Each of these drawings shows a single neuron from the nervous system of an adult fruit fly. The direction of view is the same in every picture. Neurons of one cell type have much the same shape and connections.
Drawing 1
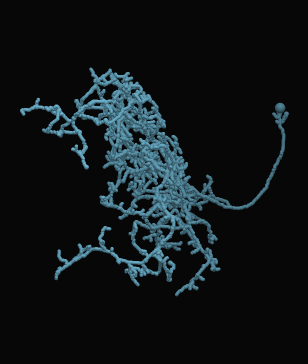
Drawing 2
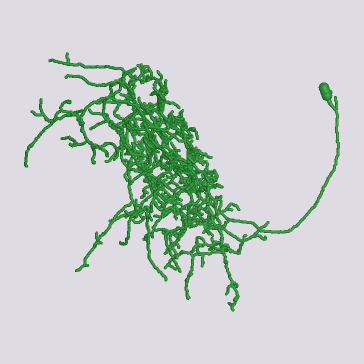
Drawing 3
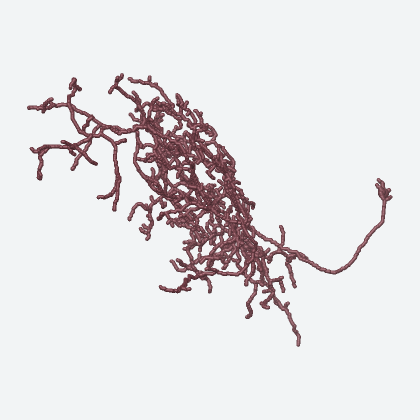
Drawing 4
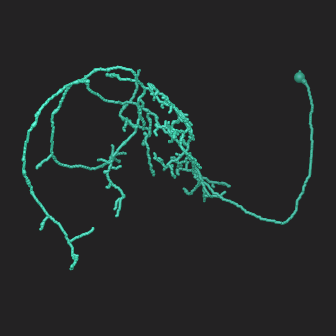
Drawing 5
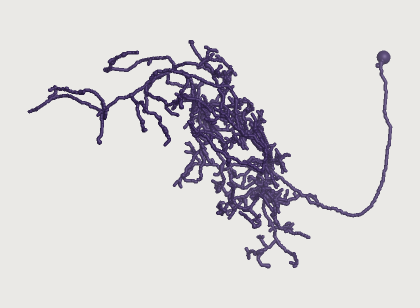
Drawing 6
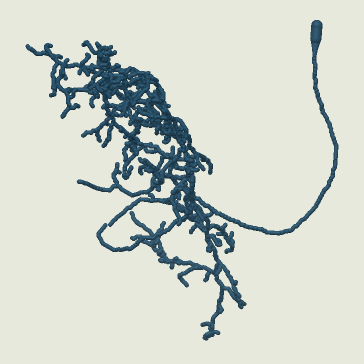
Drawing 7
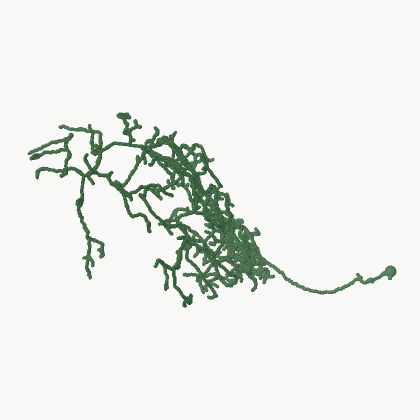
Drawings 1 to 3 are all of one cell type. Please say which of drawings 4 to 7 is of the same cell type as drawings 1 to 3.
Drawing 5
